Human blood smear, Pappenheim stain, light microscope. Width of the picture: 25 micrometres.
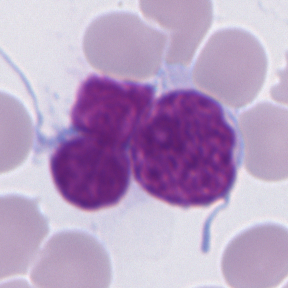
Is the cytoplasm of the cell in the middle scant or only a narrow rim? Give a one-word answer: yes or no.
Yes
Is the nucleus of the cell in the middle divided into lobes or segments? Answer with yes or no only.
Yes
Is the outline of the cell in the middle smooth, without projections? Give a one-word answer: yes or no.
No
